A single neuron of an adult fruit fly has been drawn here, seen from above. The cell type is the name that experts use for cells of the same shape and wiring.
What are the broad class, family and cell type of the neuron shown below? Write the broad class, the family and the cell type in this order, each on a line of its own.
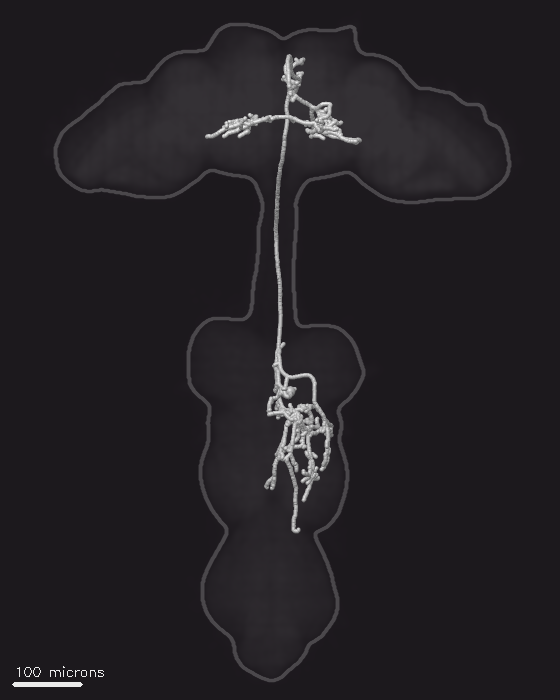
ascending neuron
hemilineage 27X
AN27X009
